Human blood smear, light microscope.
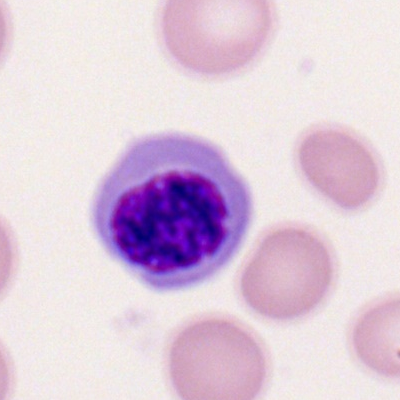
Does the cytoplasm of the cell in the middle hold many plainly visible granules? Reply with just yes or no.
No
